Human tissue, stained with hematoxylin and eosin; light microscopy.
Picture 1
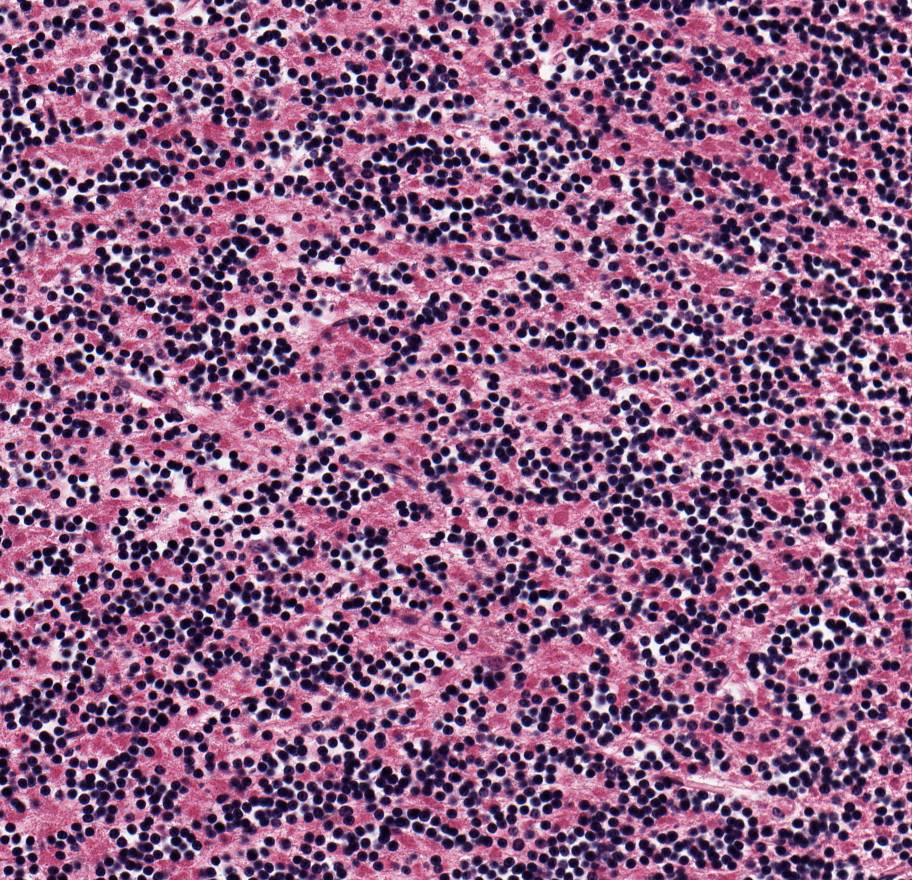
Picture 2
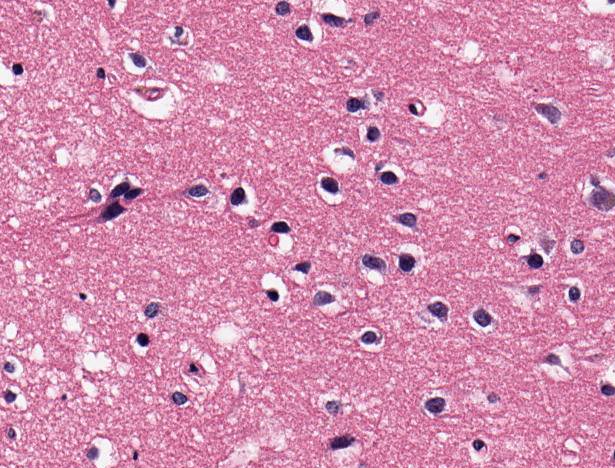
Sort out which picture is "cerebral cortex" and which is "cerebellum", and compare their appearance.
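That's cerebellum in picture 1 and cerebral cortex in picture 2. In picture 1 most nuclei are small, round, uniform and very dark, with little or no cytoplasm visible around them.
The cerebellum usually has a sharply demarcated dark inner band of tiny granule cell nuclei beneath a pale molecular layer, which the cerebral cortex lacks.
Irregular patches and streaks of pink, finely fibrillary material lie between the clusters of nuclei all over the first field, and there are no fat cells in it. In picture 2 the cells sit singly across the whole field, not in glands, tubules or sheets, within a pink, finely granular and fibrillary meshwork rather than collagen bundles. Many of its nuclei have a clear, empty-looking halo separating them from that background. Near the left edge, about halfway up, there's a small cluster of elongated dark nuclei along a thin pink strand.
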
